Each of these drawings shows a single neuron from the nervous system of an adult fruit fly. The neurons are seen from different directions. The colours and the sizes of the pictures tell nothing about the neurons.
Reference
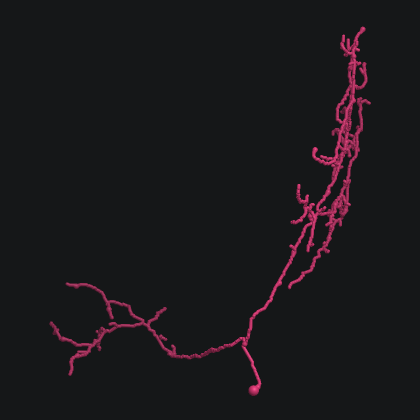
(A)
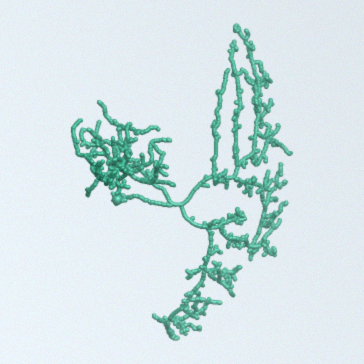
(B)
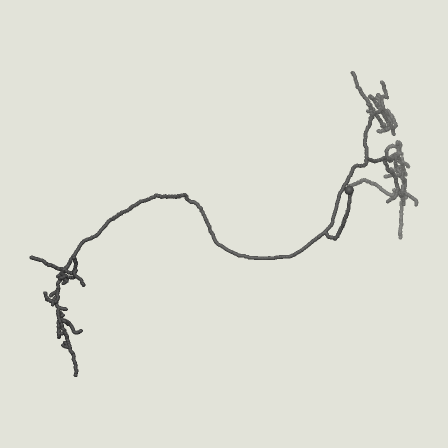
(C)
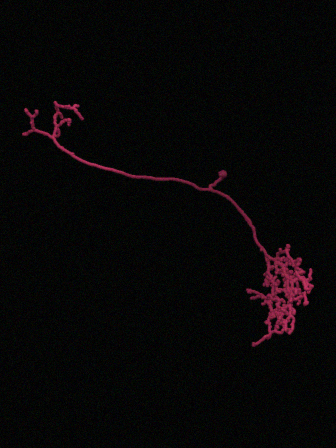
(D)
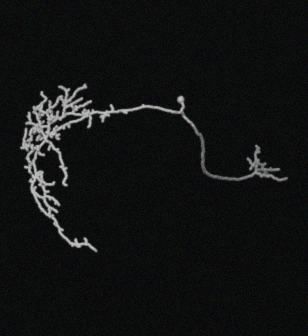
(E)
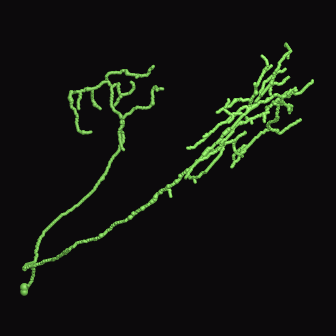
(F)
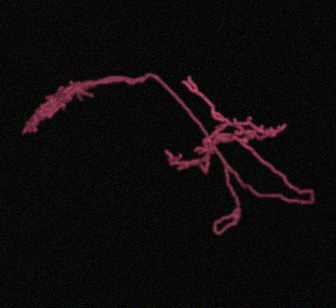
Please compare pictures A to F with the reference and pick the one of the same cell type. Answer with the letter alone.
E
